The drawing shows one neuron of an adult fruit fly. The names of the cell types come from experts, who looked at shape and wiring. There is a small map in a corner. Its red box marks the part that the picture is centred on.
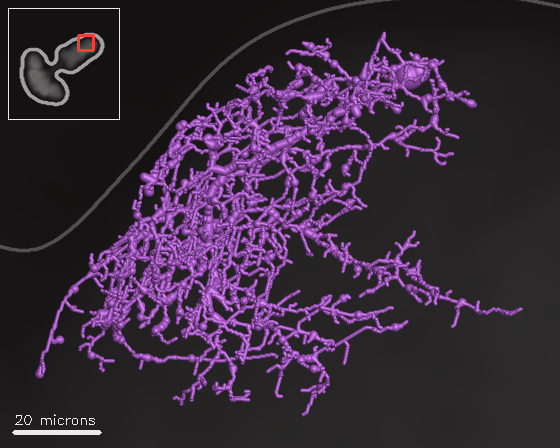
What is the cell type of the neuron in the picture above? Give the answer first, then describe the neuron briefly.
It is of cell type IN16B036. It is a nerve-cord intrinsic neuron. It lies in the nerve cord. By the scale bar it is about 110 microns wide in this view. The picture shows more than a hundred branch ends.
